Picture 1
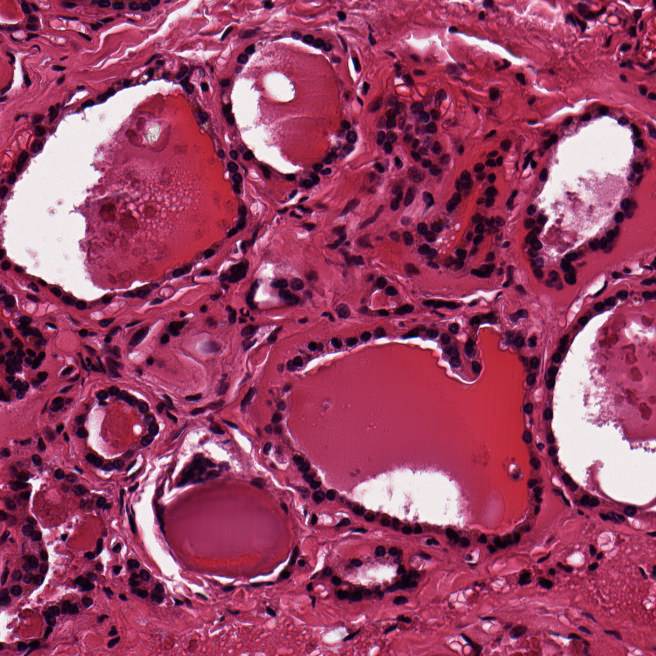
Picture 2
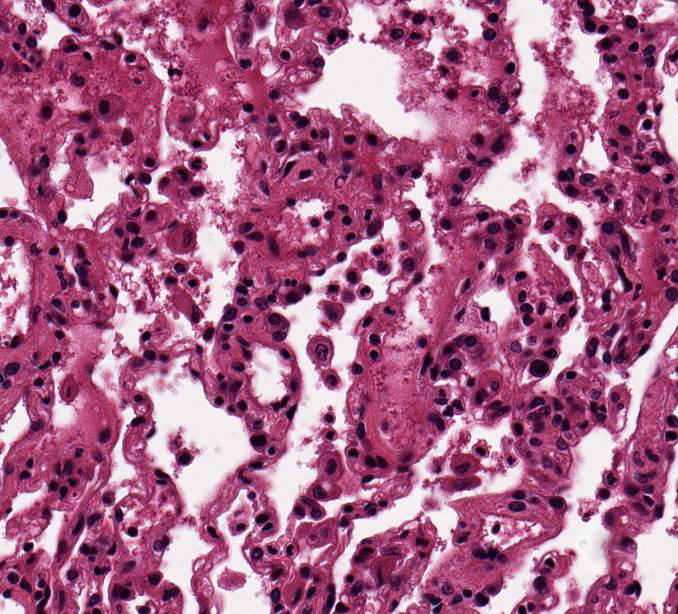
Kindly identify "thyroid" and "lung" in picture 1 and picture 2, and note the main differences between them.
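Thyroid: picture 1. Lung: picture 2. Picture 1: follicles lined by a single layer of flattened to low cuboidal cells with dark round nuclei. Most lumens filled with homogeneous deep pink material; the large follicle at upper left contains many small round bubbles. Pink fibrous stroma with scattered spindle nuclei between follicles.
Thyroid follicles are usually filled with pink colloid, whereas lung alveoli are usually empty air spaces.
Picture 2: network of branching walls separating many irregular open spaces throughout the field. Many walls thickened by pink, dense, smooth material, most evident on the left. Single rounded cells lie loose within some spaces, as in the centre. No fat cells anywhere in the field.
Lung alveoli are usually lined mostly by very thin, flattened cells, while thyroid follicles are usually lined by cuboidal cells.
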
